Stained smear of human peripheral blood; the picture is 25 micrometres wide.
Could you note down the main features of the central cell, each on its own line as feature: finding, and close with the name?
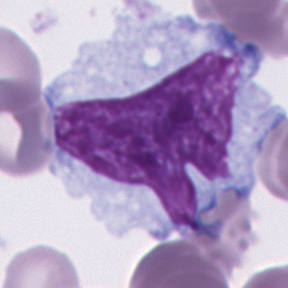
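Border: irregular and ruffled, not smooth
Nucleus: irregular, roughly triangular, deep notch on its lower side
Cytoplasm: abundant, a wide zone above the nucleus
Vacuole: clear and round, in the cytoplasm above the nucleus
Name: monocyte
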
